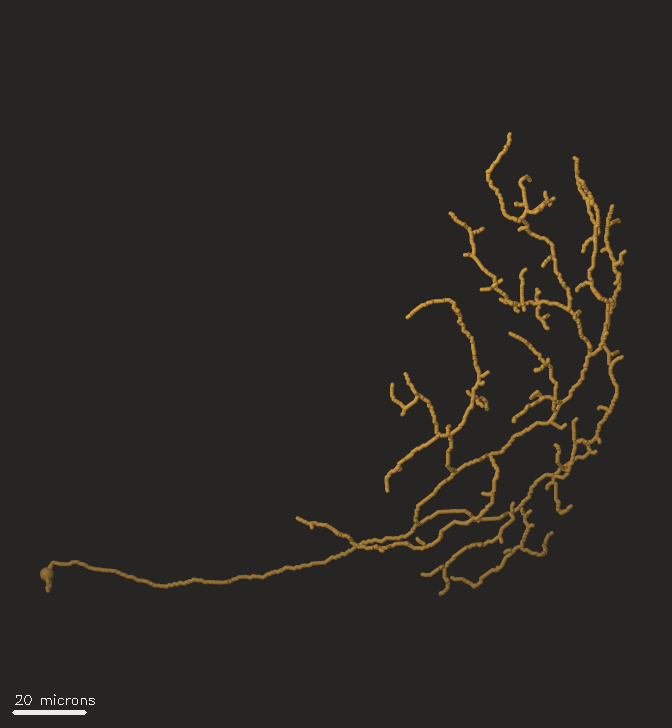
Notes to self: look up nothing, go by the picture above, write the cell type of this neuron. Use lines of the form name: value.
cell type: Cm11c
